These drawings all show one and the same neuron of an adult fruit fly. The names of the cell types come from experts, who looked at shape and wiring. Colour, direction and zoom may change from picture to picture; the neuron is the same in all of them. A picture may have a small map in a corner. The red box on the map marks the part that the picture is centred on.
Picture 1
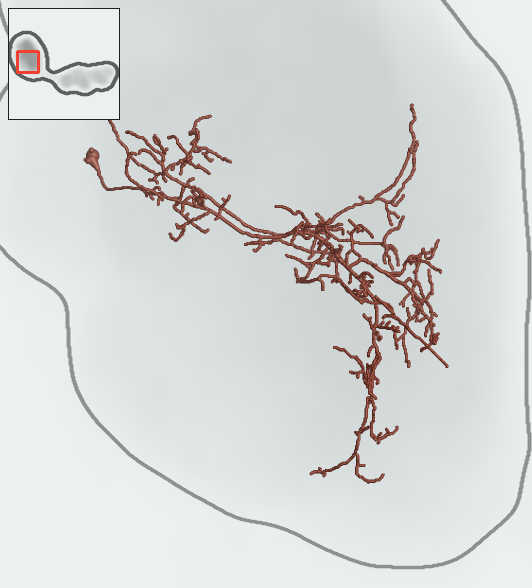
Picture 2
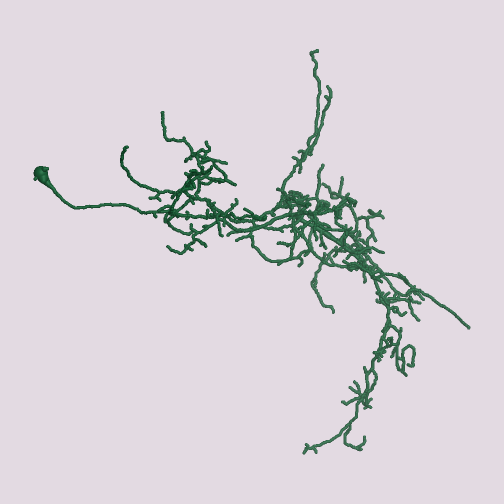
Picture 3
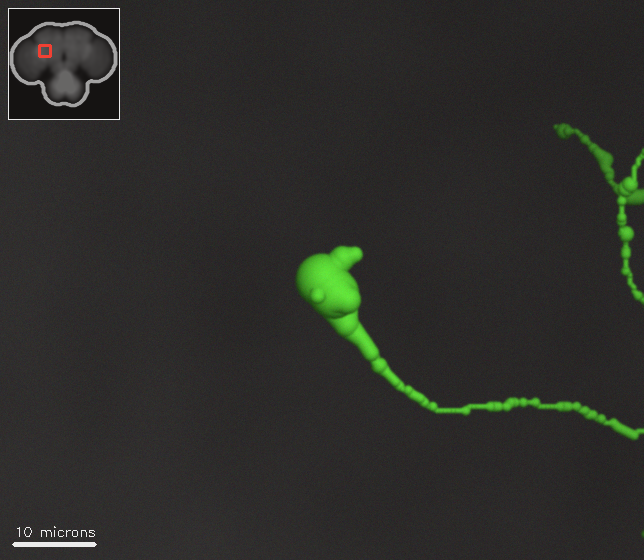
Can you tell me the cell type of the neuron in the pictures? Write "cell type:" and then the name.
cell type: PS060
